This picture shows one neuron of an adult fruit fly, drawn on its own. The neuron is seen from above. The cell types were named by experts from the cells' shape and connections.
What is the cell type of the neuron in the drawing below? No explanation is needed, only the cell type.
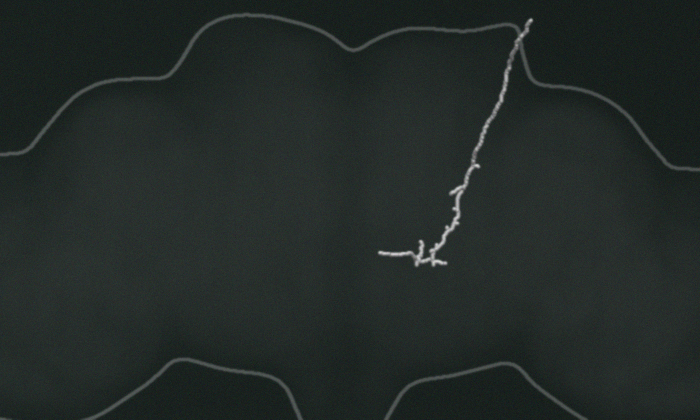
JO-EV3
